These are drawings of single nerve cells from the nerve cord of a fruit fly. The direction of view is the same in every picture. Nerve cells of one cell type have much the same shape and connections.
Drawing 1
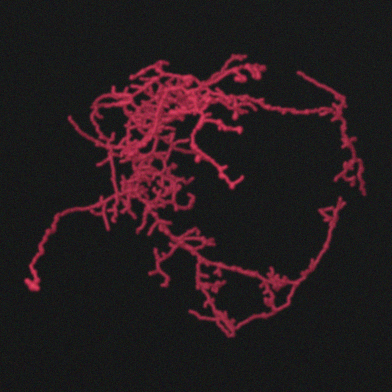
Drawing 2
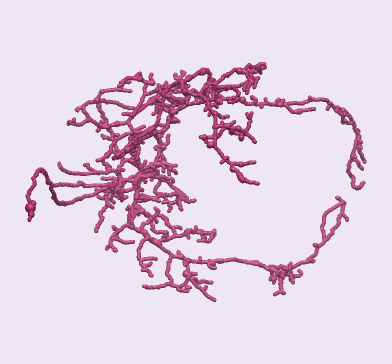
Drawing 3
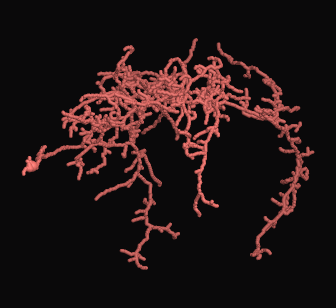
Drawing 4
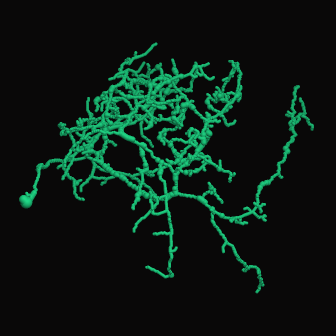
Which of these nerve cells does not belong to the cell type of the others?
4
